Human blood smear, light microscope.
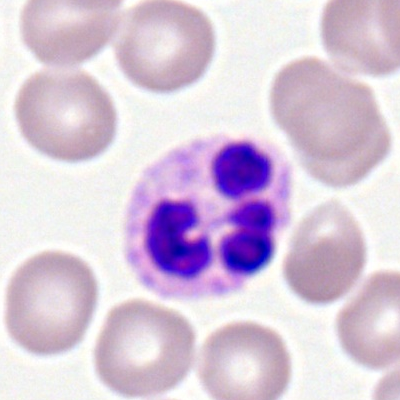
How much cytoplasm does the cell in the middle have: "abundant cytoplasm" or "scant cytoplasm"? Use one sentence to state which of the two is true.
Around the nucleus lies a broad area of cytoplasm.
